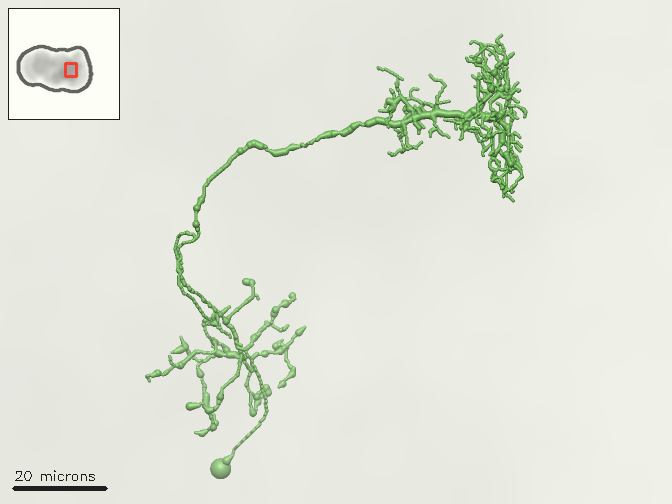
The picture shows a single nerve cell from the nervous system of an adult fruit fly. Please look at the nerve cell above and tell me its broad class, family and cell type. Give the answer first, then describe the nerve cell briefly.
It is a visual projection neuron. The family is hemilineage VPNv1. It is of cell type LC17. From top to bottom in the picture it spans about 95 microns. Dozens of branch ends can be seen.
